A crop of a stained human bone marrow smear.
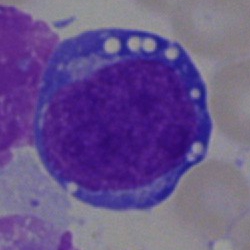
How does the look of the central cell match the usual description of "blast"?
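The cell is a blast. Its chromatin is finely stippled and fairly evenly dark purple. The cytoplasm is a deep blue.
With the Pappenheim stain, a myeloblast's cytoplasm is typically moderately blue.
The deep blue seen here is stronger than that usual tone. Around the nucleus, the rim of cytoplasm is widest along the top of the cell. Small round clear vacuoles lie in a row just inside the upper edge.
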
